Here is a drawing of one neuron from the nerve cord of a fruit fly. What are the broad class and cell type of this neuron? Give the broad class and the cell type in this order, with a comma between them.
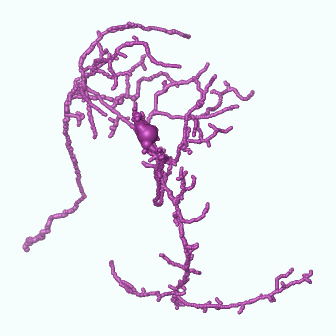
motor neuron of the nerve cord, Pleural remotor/abductor MN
